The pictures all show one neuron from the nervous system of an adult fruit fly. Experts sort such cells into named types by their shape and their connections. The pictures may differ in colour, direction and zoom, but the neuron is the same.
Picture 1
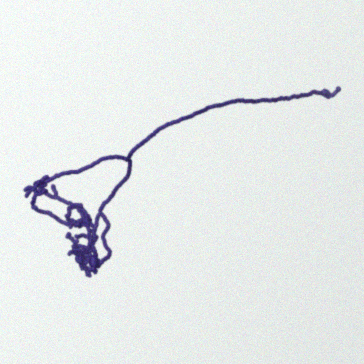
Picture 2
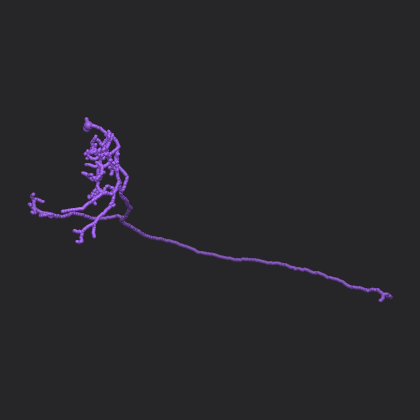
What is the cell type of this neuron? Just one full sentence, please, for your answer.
With respect to cell type, this neuron is SAD057.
